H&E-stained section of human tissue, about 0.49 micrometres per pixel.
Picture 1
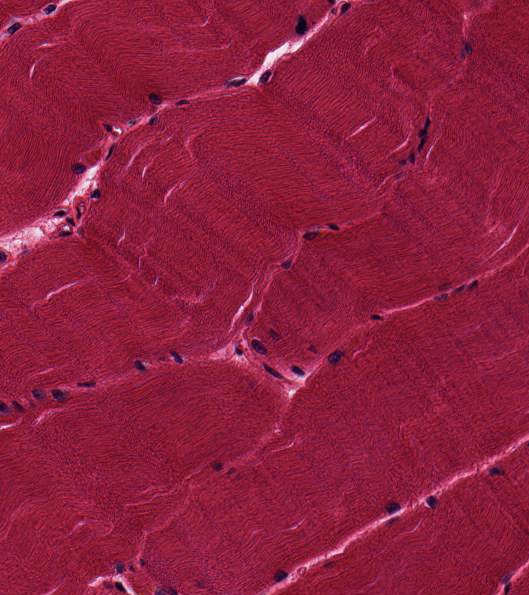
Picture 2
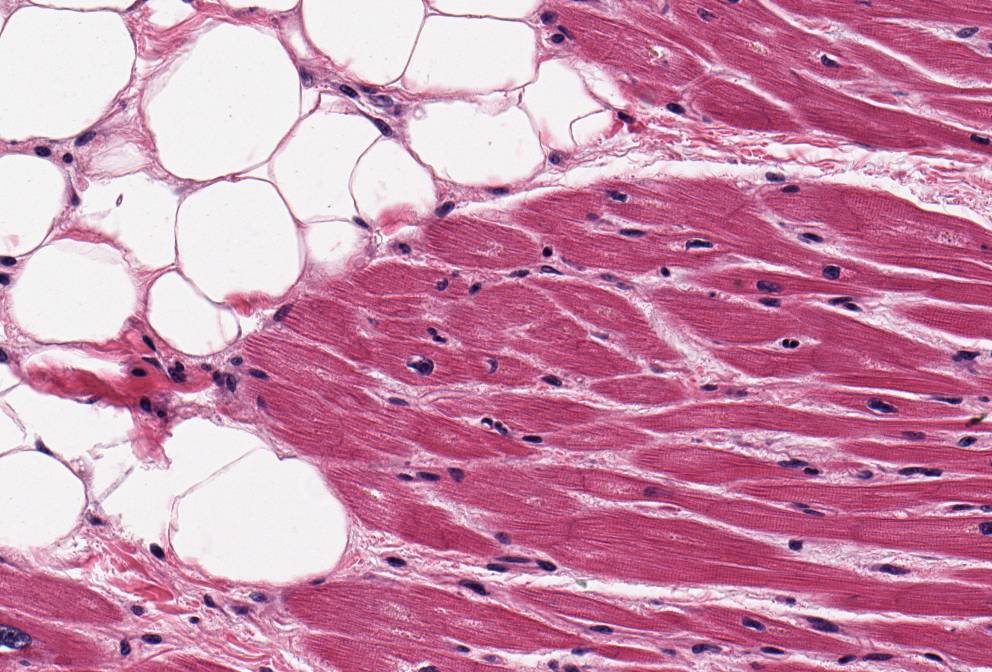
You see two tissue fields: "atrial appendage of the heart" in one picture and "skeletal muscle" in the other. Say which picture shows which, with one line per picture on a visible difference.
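Picture 1 is from the skeletal muscle. The nuclei lie at the edges of the fibres rather than within their centres.
Picture 2 is from the atrial appendage of the heart. The muscle fibre nuclei are oval and lie centrally within the fibres.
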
